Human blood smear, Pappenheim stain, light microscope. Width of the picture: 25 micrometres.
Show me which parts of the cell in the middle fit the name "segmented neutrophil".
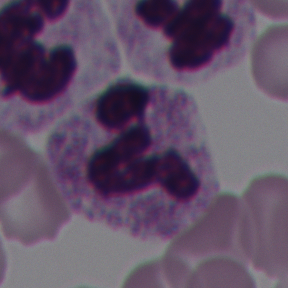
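Taking the segmented neutrophil point by point, first the nucleus: it is divided into lobes, and narrower parts join them together.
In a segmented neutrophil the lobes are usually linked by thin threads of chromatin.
Second, the chromatin: dark purple and dense. Third, the colour of the cytoplasm: pale pinkish-lilac.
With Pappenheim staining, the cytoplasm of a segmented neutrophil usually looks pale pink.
Fourth, the granules: fine violet ones fill the cytoplasm.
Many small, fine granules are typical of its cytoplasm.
All four points go with a segmented neutrophil.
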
